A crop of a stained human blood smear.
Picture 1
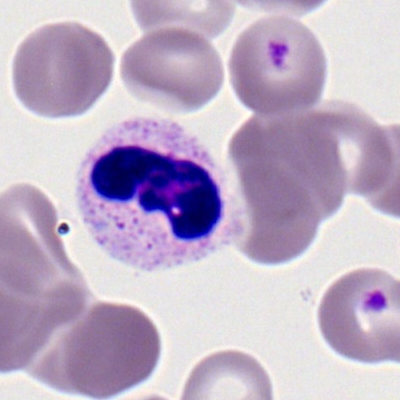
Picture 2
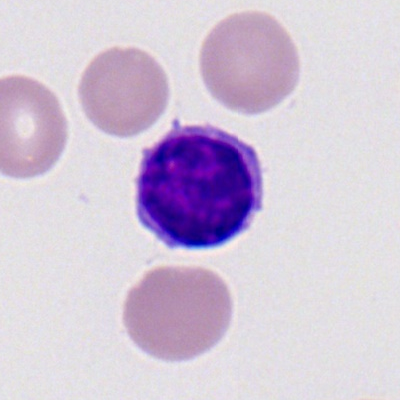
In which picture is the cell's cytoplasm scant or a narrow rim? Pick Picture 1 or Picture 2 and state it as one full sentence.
For the cell in picture 2, the cytoplasm forms just a thin rim.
